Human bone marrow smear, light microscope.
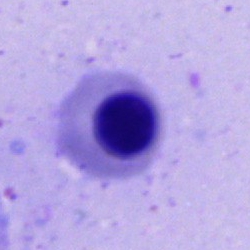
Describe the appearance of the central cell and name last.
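Look first at the outline: roughly round, with a smooth edge. The nucleus sits off-centre, toward the right. The cytoplasm is a broad band on the left but only a thin rim on the right, and shows no granules. This is an erythroblast.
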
